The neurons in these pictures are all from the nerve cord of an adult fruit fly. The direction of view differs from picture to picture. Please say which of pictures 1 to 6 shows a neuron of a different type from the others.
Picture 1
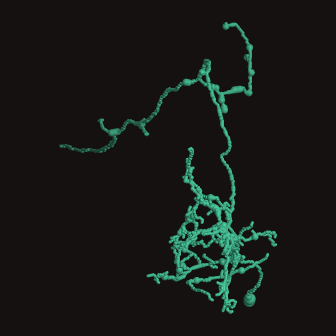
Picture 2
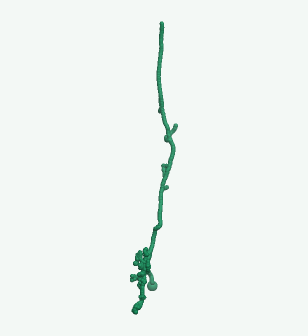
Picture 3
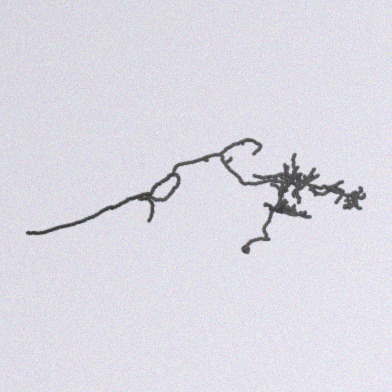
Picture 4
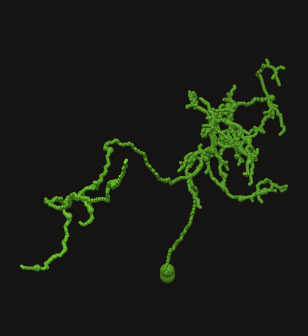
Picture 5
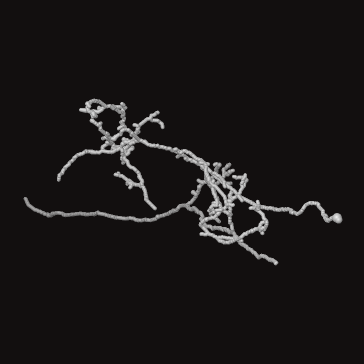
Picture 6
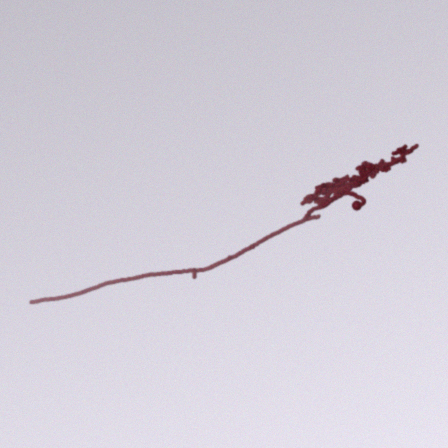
5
